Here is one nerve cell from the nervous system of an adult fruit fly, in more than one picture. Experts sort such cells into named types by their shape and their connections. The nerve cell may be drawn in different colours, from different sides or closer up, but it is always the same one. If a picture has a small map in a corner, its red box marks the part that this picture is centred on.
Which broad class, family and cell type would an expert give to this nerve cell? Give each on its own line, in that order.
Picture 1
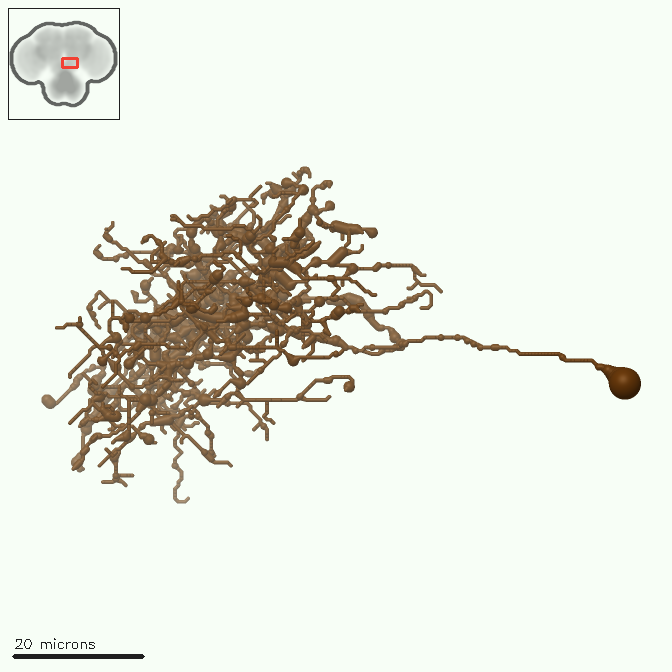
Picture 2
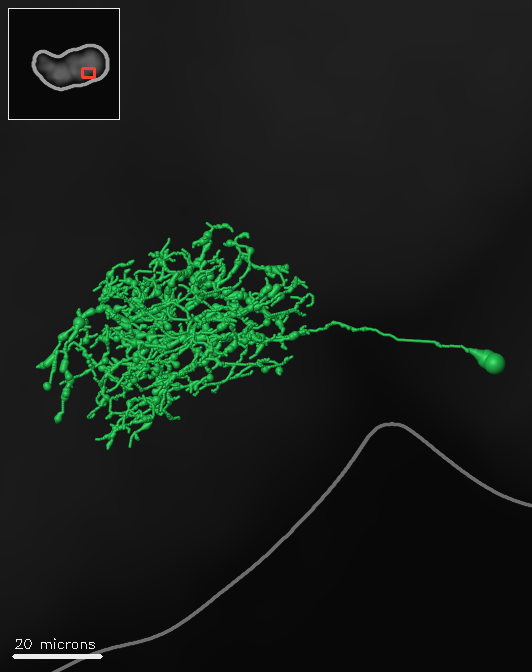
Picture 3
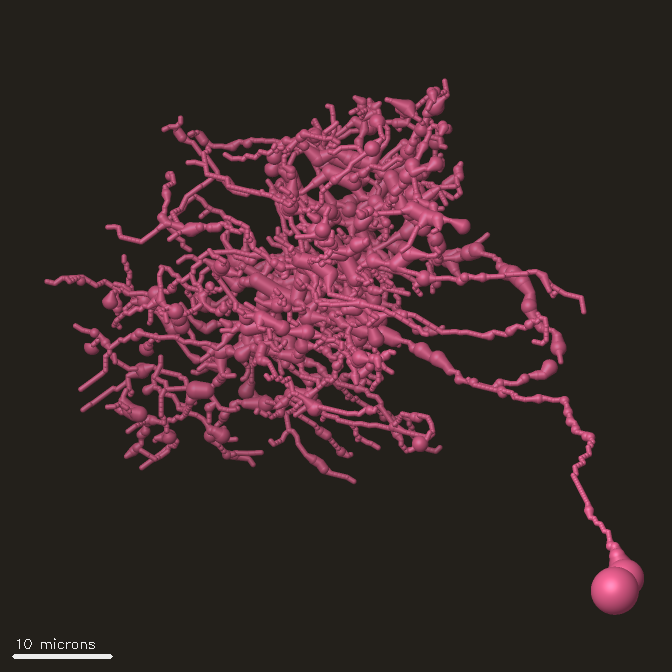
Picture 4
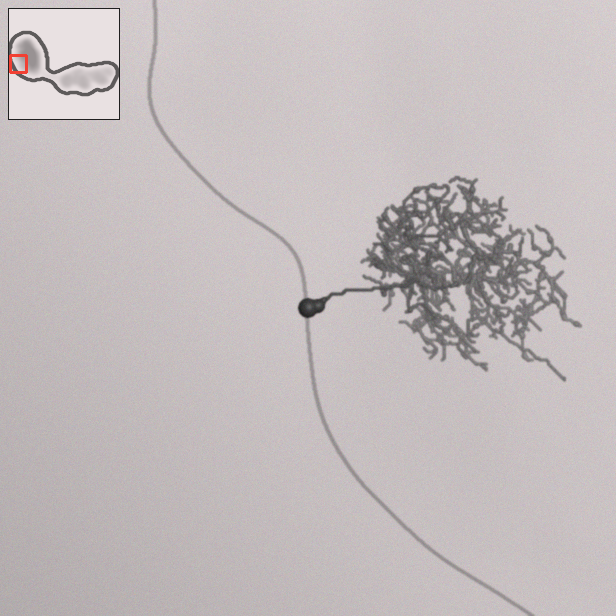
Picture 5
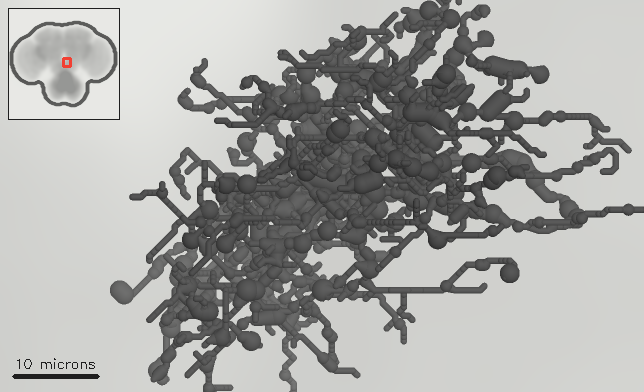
central-brain intrinsic neuron
hemilineage TRdl_b
PRW053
